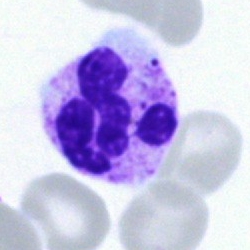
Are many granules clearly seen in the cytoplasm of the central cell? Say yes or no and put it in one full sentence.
Yes, many granules are seen in the cytoplasm of this cell.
